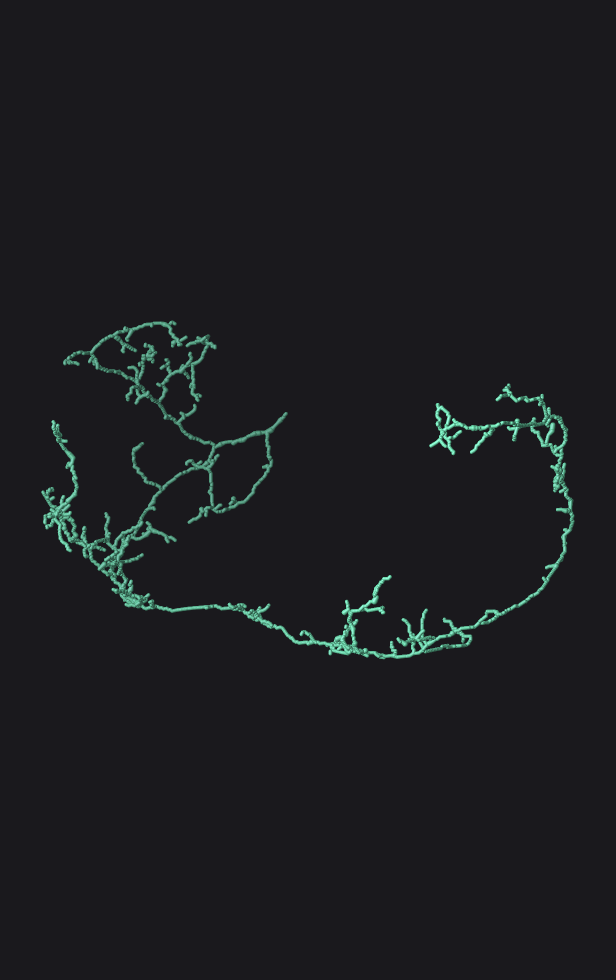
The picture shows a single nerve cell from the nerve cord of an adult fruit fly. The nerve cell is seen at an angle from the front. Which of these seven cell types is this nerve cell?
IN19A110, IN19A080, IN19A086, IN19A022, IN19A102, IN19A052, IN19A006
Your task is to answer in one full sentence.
The cell type name for this nerve cell is IN19A052.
